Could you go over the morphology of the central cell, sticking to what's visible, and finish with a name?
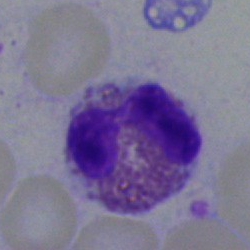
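There are two large nuclear lobes here, one on the left and one at the upper right. Their chromatin is dense and deep purple. Between the lobes, pale pinkish-lilac cytoplasm fills the centre and lower part of the cell. Fine granules are scattered through it, and some in the lower part are golden and refractile. So that's an eosinophil.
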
